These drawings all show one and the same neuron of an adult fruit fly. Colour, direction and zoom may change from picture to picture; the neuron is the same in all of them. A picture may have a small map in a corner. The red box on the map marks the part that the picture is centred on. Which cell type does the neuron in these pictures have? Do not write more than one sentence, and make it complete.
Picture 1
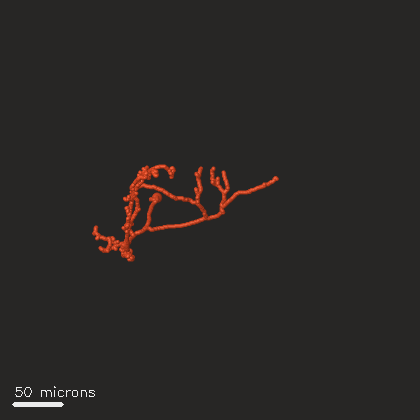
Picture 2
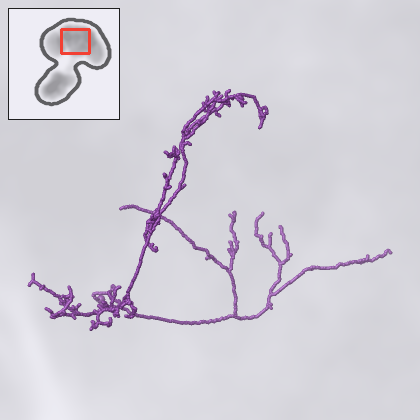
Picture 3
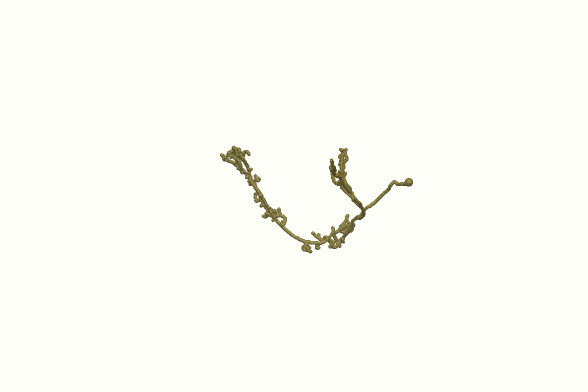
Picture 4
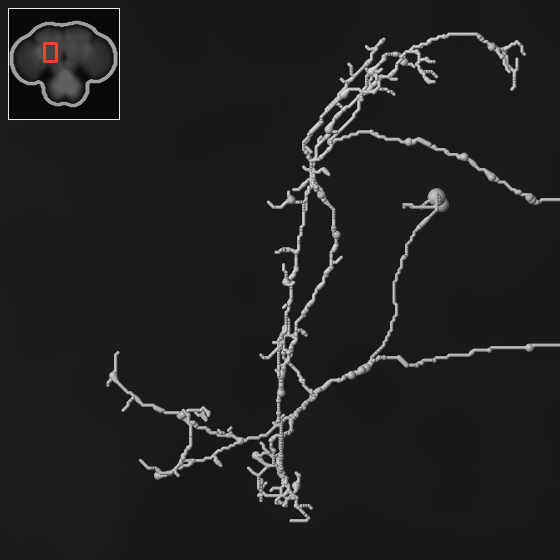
This neuron is given the cell type LAL188_a.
